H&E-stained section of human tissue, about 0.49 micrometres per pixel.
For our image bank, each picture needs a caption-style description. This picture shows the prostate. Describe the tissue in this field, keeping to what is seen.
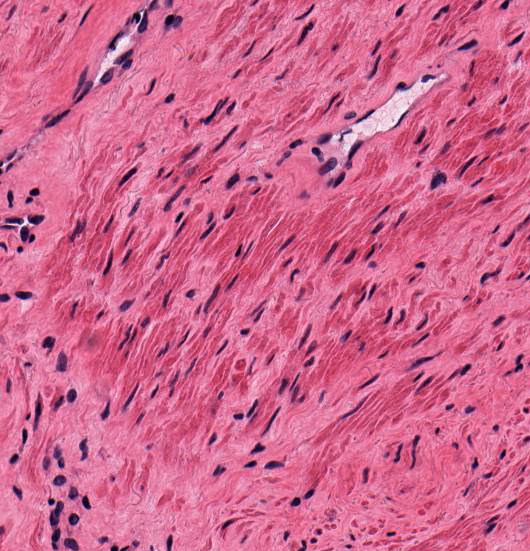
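Bright pink-red, finely fibrillar cytoplasm fills the spindle cells. Their nuclei are dark, elongated and blunt-ended, lying parallel to the long axis of the cells. Paler pink, wavy collagen fibres run between the bundles, most evident toward the lower and left parts of the field. No epithelium is present anywhere in the field.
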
